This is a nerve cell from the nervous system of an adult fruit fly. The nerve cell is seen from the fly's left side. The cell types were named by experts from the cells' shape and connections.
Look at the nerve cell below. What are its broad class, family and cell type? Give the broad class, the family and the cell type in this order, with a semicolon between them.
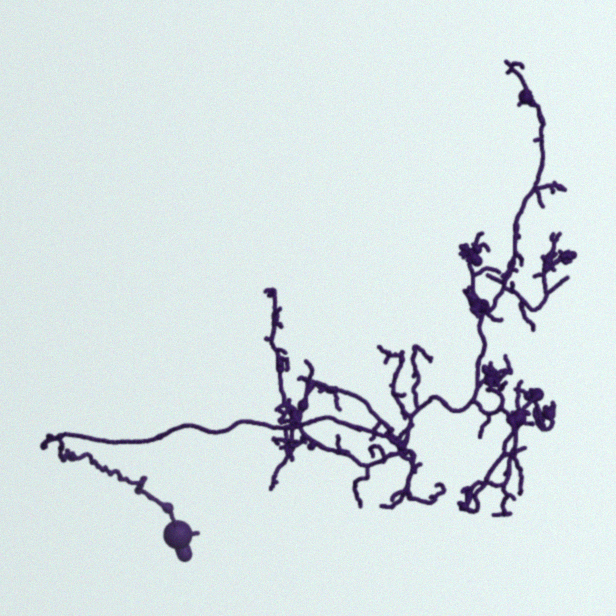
optic-lobe intrinsic neuron; Mi; Mi17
